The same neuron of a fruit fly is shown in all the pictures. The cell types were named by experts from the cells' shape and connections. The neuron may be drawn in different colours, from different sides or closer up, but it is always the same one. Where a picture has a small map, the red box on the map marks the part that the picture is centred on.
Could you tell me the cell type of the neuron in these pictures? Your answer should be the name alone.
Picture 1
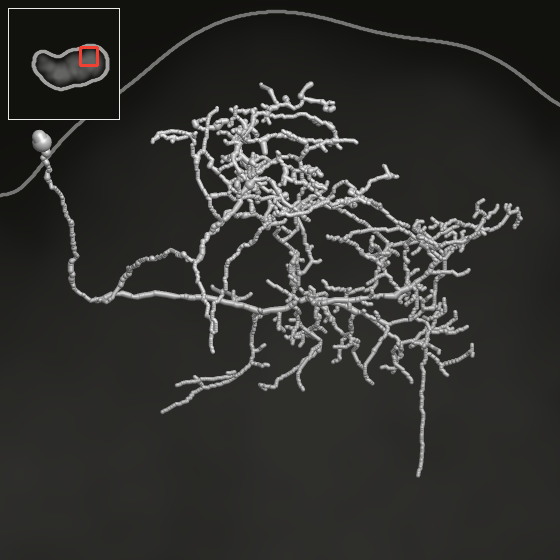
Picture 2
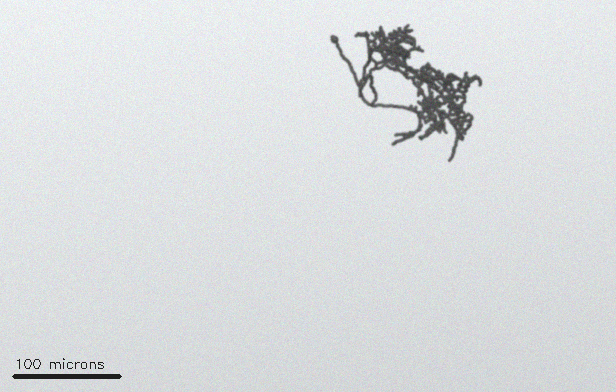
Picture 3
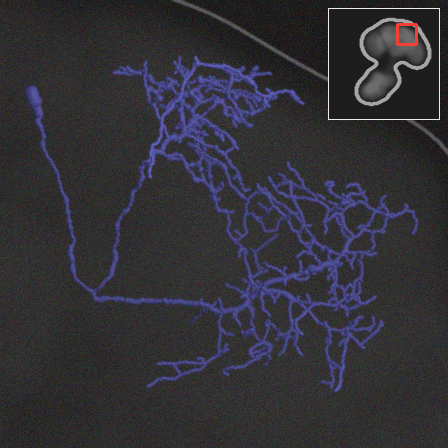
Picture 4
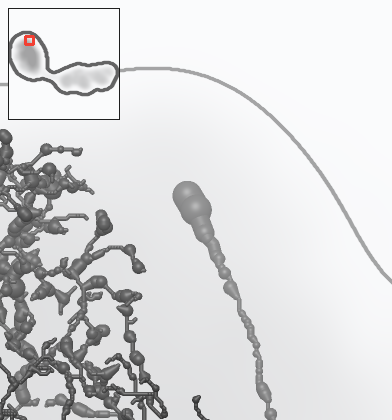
SLP404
